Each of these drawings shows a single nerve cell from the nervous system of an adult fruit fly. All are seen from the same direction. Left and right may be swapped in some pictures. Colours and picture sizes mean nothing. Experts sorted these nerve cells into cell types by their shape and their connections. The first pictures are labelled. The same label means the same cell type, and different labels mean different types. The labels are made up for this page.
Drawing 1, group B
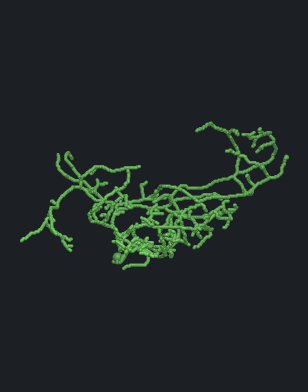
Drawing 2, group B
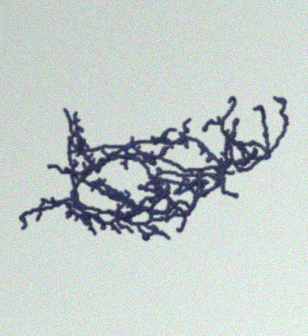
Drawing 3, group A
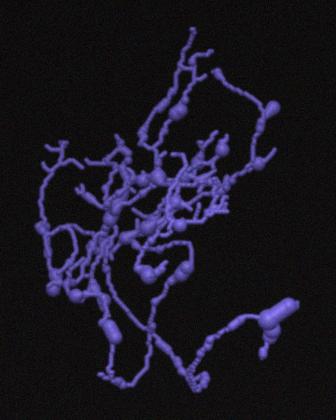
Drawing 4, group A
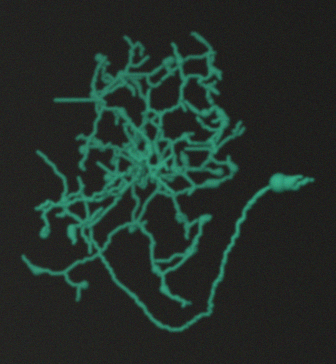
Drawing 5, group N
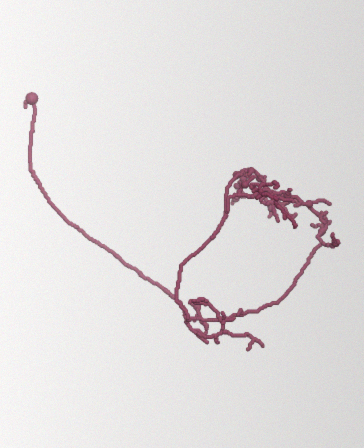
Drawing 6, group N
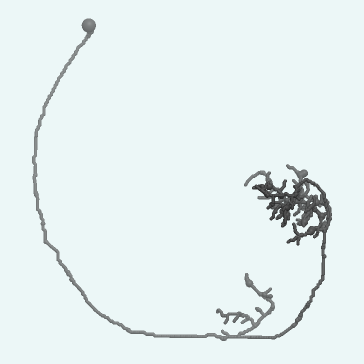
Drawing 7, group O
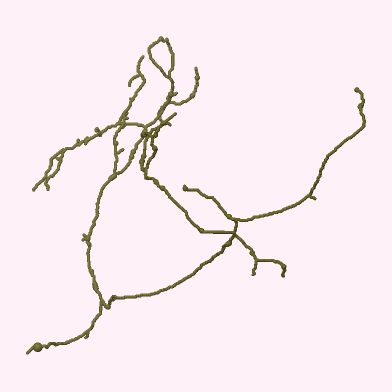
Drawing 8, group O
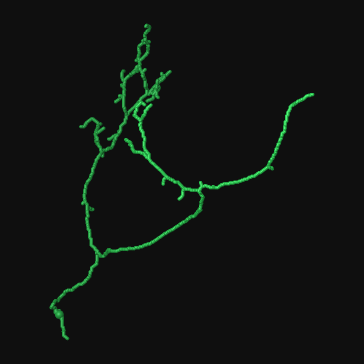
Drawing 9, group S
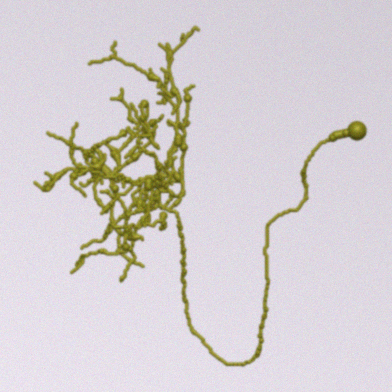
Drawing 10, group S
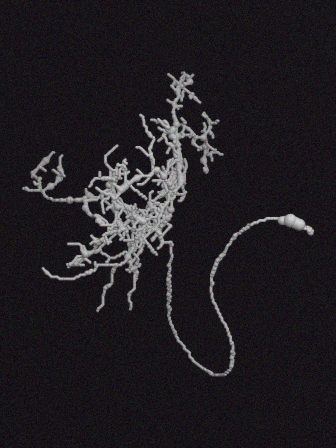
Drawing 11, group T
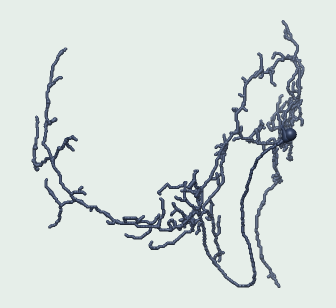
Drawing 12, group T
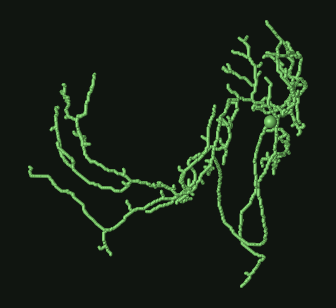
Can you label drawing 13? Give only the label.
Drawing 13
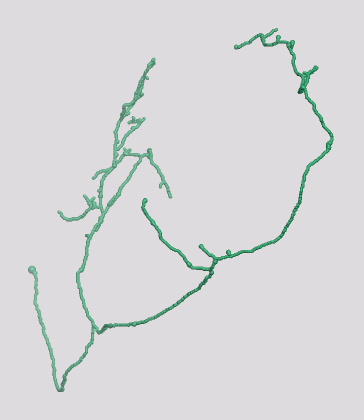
group O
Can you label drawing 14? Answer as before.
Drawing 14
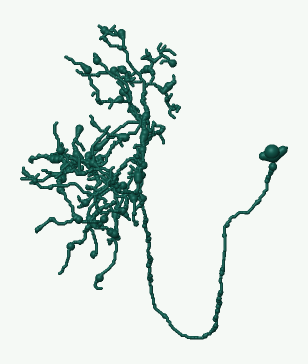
group S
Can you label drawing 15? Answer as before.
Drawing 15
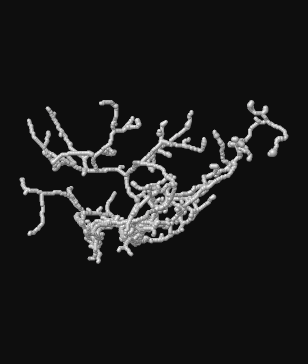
group B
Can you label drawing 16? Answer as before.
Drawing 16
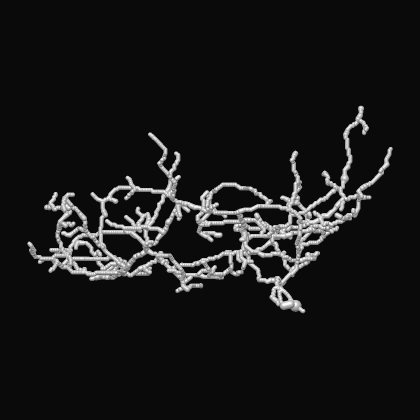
group B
